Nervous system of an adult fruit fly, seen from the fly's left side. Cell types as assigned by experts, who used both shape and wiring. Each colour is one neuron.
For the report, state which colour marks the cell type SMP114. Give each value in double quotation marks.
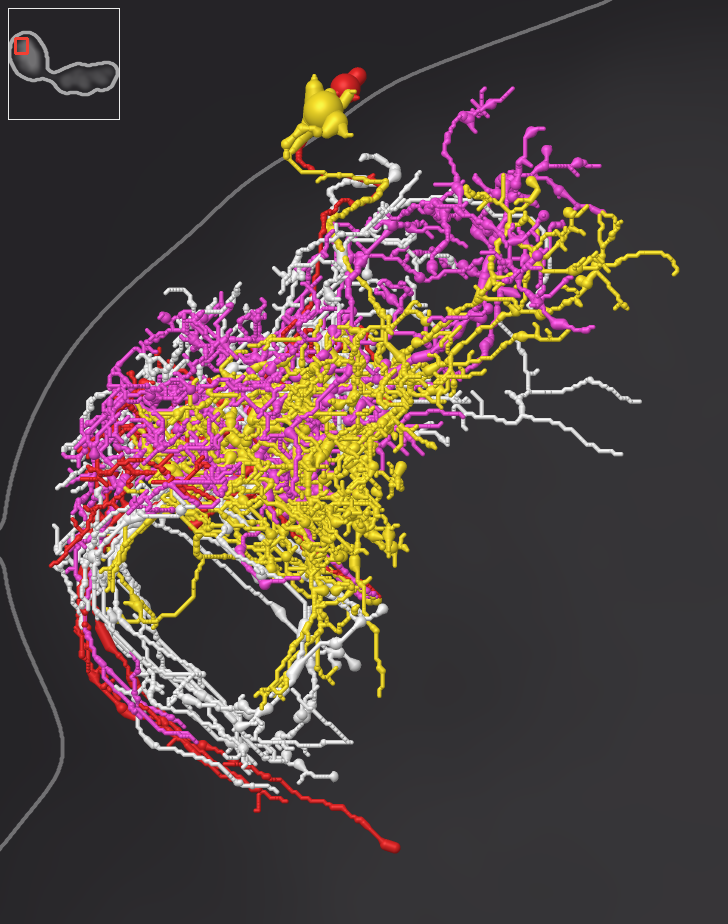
"yellow"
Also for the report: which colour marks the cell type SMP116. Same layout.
"magenta"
